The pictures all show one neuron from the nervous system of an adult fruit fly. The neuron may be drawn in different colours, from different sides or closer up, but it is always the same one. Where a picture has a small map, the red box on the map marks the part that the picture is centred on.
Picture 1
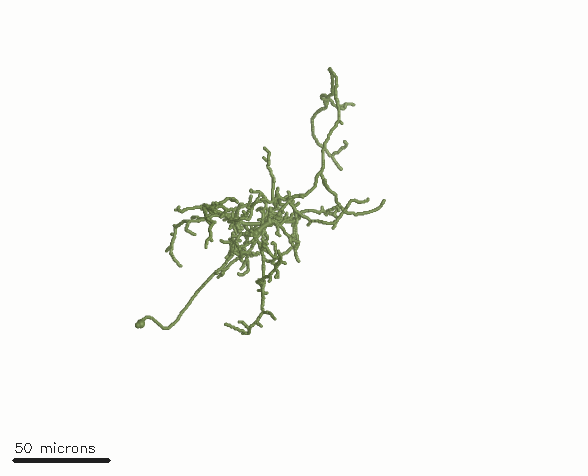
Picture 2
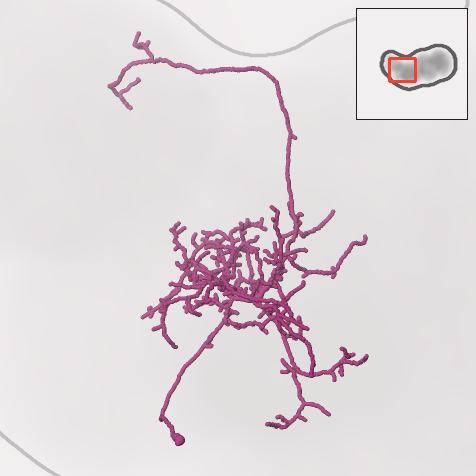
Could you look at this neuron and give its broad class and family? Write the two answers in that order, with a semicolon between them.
nerve-cord intrinsic neuron; hemilineage 08B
